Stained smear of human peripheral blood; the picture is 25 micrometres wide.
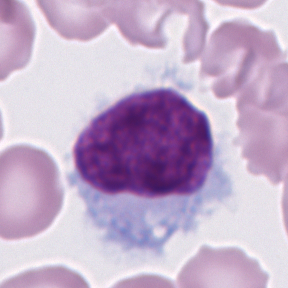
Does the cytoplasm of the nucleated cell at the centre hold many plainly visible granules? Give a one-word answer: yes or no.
No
